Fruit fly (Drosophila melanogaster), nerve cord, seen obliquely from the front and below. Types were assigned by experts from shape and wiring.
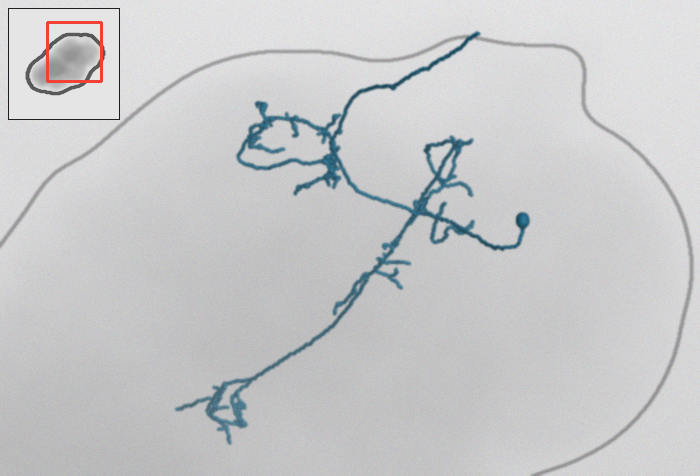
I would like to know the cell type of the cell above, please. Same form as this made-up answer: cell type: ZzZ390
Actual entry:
cell type: AN07B091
